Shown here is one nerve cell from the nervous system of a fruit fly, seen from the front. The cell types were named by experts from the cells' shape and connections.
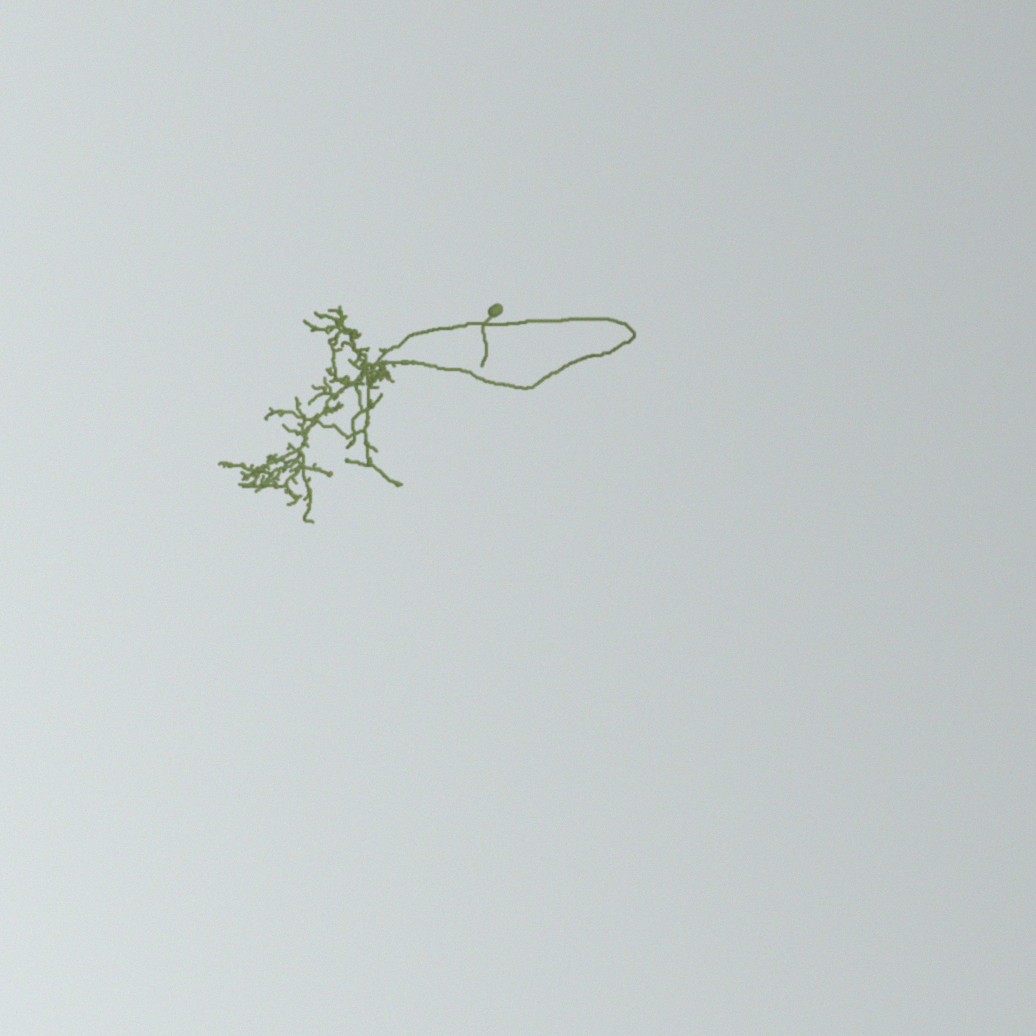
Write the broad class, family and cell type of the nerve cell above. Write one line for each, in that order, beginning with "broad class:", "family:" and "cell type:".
broad class: central-brain intrinsic neuron
family: hemilineage DM1_dorsal
cell type: CB4071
